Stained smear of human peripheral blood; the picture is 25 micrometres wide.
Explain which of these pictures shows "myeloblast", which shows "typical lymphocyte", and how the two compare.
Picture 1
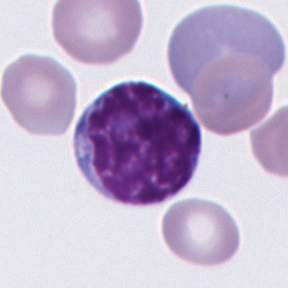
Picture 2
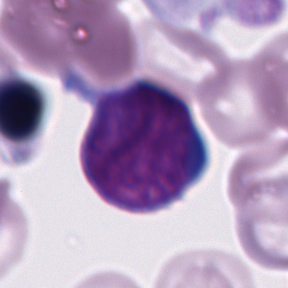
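Picture 1 shows a typical lymphocyte, and picture 2 shows a myeloblast. Look at the cytoplasm first: in the typical lymphocyte it is pale blue and forms a thin crescent mainly on the left side of the nucleus, while in the myeloblast it is a very thin deep blue rim, most visible along the right side, with no granules seen in it. Both nuclei are round, the lymphocyte's with no indentation and about 10 micrometres across, the myeloblast's about 11 micrometres across and filling nearly the whole cell. In the lymphocyte the nucleus fills about 80% of the cell's area, and its chromatin is coarse, clumped into dark patches separated by paler gaps. That lymphocyte is about 11 micrometres across, about 1.75 times as wide as a red cell lying whole in its picture.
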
